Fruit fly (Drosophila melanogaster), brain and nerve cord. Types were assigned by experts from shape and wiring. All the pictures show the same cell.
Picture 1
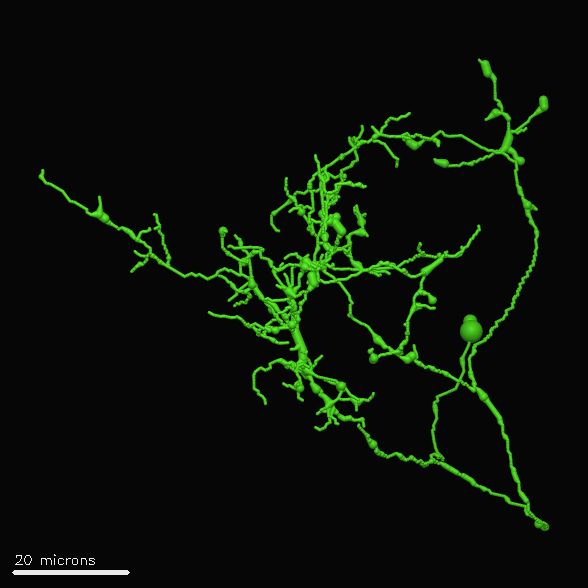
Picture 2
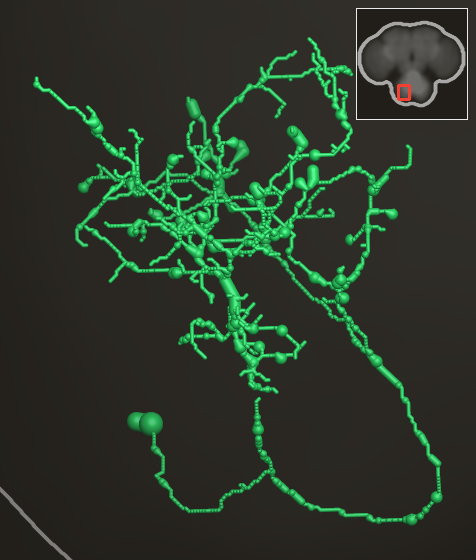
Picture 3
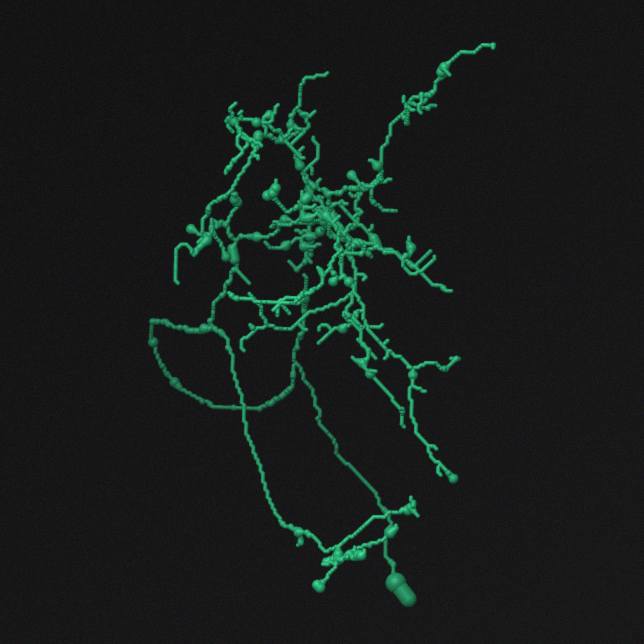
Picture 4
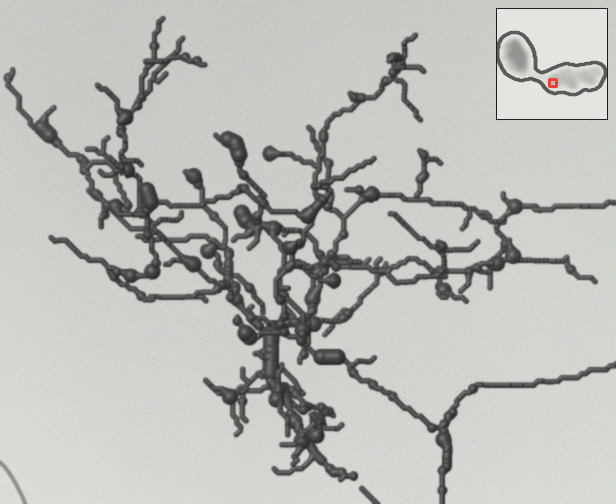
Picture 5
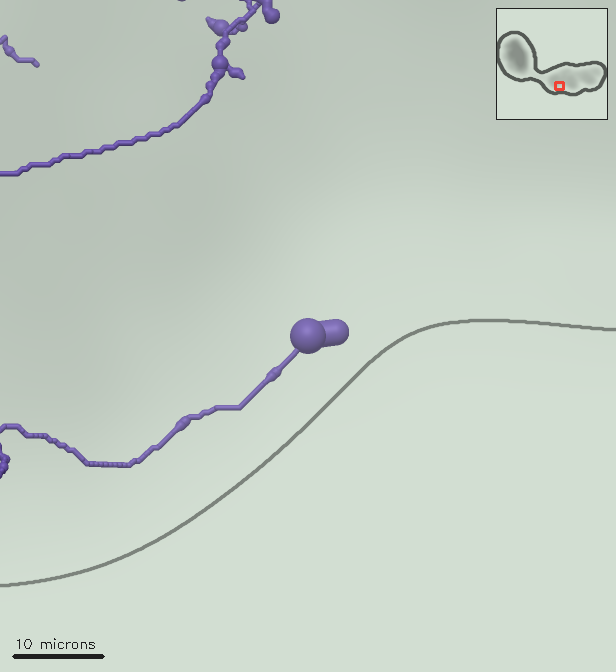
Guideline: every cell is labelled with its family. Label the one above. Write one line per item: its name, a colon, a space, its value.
family: hemilineage 01B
